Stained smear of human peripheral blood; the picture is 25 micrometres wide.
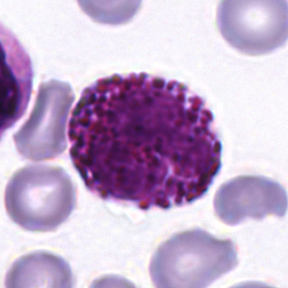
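Basophil, stained peripheral blood smear. Coarse, dark purple granules fill the whole cell and are packed densely right out to its margin. Lying over the nucleus, they prevent its shape from being made out. Almost no granule-free cytoplasm can be seen.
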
